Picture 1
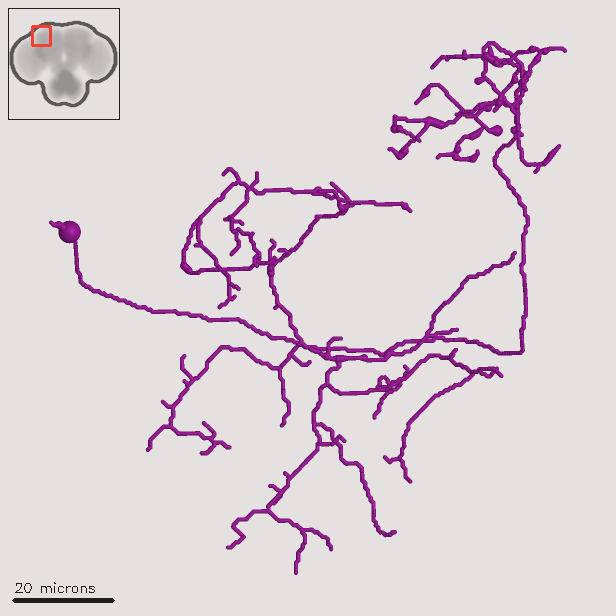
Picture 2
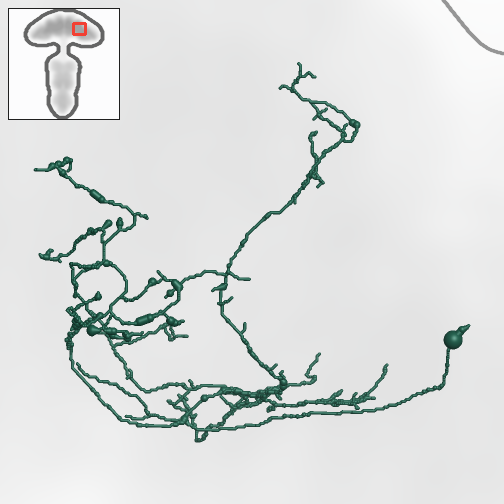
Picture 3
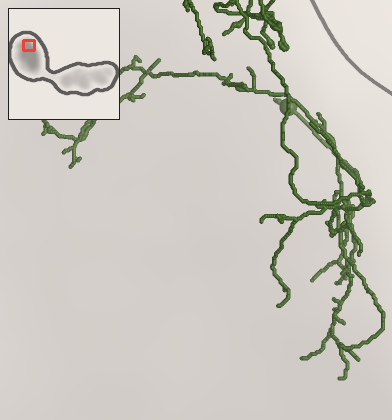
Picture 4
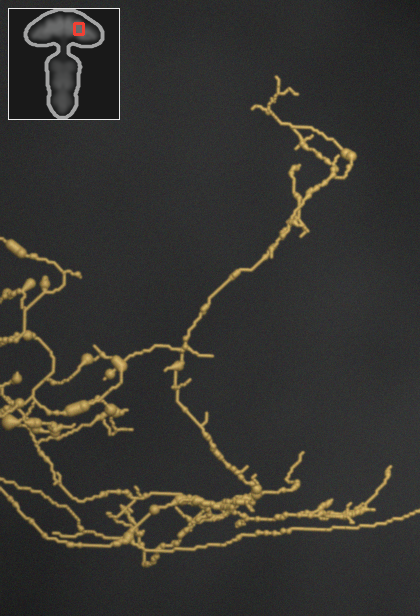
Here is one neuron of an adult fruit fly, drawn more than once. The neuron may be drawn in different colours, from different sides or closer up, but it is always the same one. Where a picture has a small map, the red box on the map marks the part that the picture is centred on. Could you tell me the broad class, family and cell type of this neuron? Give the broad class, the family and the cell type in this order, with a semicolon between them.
central-brain intrinsic neuron; hemilineage LHp3; CB1901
